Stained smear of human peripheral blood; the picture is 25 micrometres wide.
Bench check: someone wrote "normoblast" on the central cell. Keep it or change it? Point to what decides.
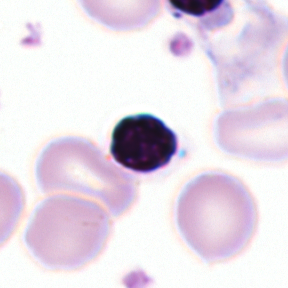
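The name normoblast fits this cell. The deciding feature is the chromatin, very dense and almost uniformly dark purple, which favours normoblast over typical lymphocyte.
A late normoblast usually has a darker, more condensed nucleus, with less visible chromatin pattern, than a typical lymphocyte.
The cytoplasm, at most a very thin rim around the nucleus, does not separate the two.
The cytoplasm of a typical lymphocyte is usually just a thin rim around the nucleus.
The nucleus is round with a slightly uneven outline and measures about 5 micrometres across; no nucleoli are seen in it. No granules are visible around the nucleus, and the whole cell is smaller than the neighbouring red cells.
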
